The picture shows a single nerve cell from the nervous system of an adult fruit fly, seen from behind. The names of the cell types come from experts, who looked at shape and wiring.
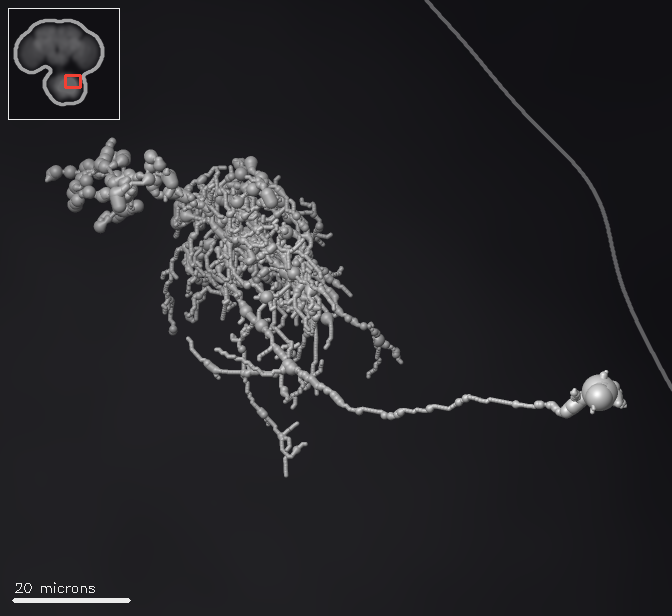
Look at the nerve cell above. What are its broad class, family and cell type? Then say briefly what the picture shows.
It is a nerve-cord intrinsic neuron. The family is hemilineage 06A. Its cell type is IN06A066. From left to right in the picture it spans about 100 microns. The picture shows dozens of branch ends.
